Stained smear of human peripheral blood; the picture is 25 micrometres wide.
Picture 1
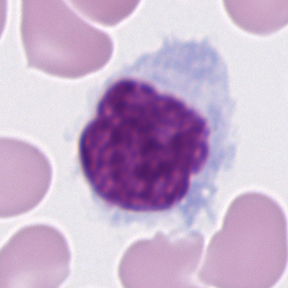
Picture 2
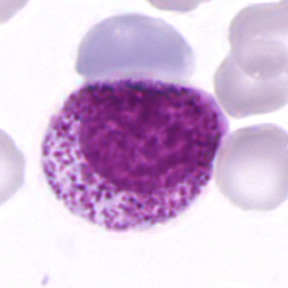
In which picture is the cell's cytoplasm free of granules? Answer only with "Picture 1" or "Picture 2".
Picture 1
